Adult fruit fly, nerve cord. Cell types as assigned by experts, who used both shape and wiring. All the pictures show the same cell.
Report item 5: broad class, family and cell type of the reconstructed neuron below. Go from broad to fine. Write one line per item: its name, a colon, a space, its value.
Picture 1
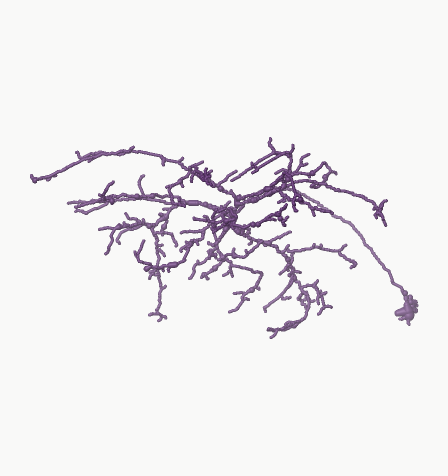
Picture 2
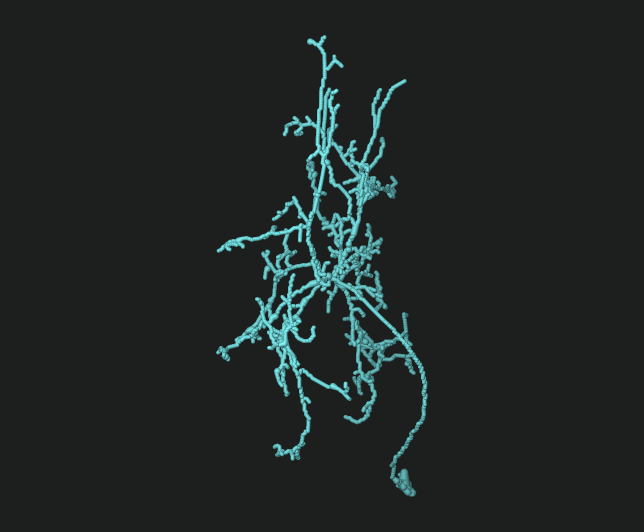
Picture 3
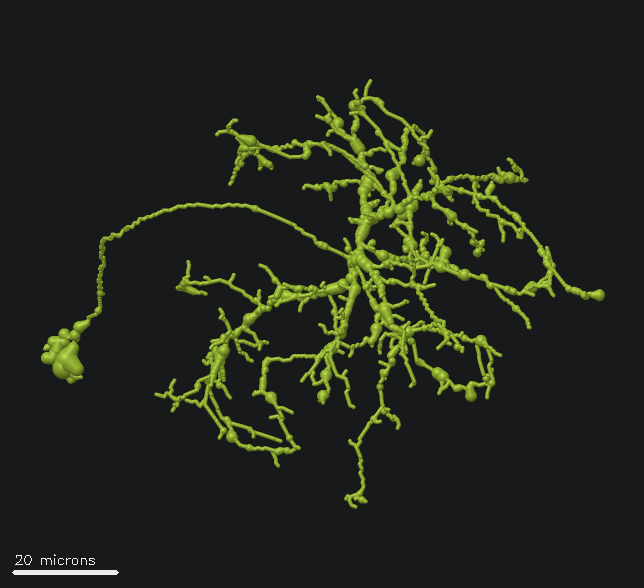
broad class: nerve-cord intrinsic neuron
family: hemilineage 21A
cell type: IN21A051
